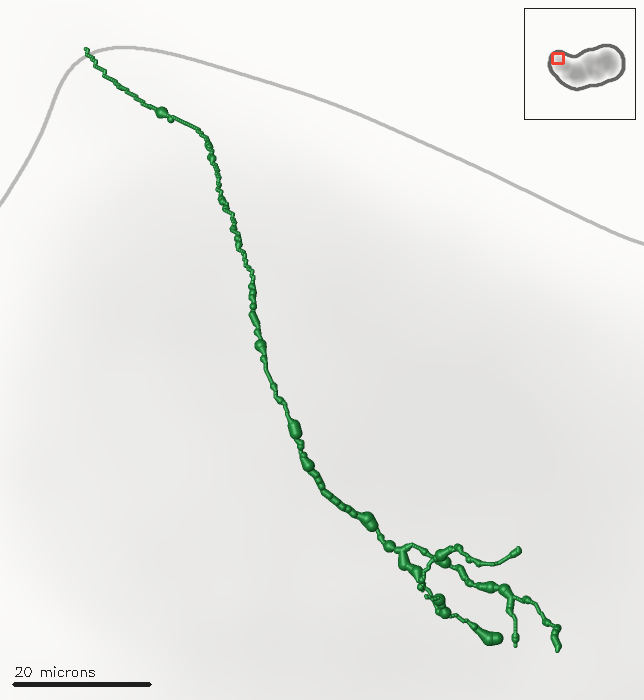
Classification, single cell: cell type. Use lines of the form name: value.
cell type: SNxx03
